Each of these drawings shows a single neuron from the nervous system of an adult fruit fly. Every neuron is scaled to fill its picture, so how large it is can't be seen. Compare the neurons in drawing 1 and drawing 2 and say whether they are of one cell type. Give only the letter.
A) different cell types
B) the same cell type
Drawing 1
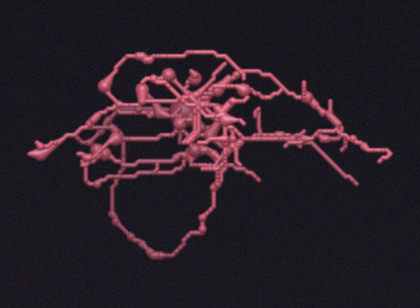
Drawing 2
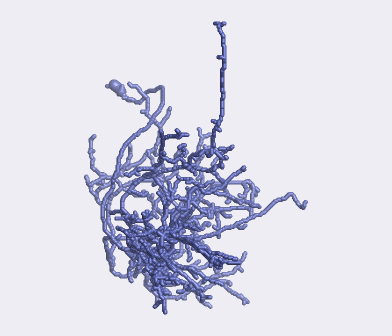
A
